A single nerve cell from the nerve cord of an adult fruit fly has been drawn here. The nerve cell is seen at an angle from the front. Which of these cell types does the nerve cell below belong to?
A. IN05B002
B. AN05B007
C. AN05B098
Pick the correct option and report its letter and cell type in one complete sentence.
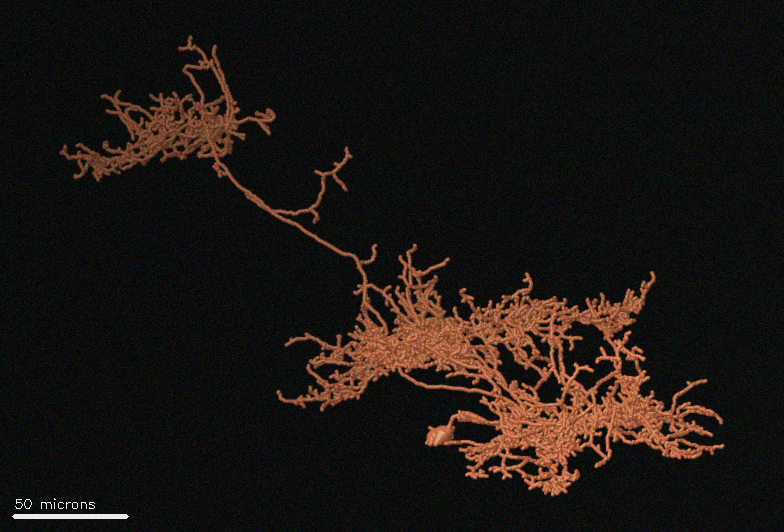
The cell type assigned to the nerve cell is IN05B002, under option A.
